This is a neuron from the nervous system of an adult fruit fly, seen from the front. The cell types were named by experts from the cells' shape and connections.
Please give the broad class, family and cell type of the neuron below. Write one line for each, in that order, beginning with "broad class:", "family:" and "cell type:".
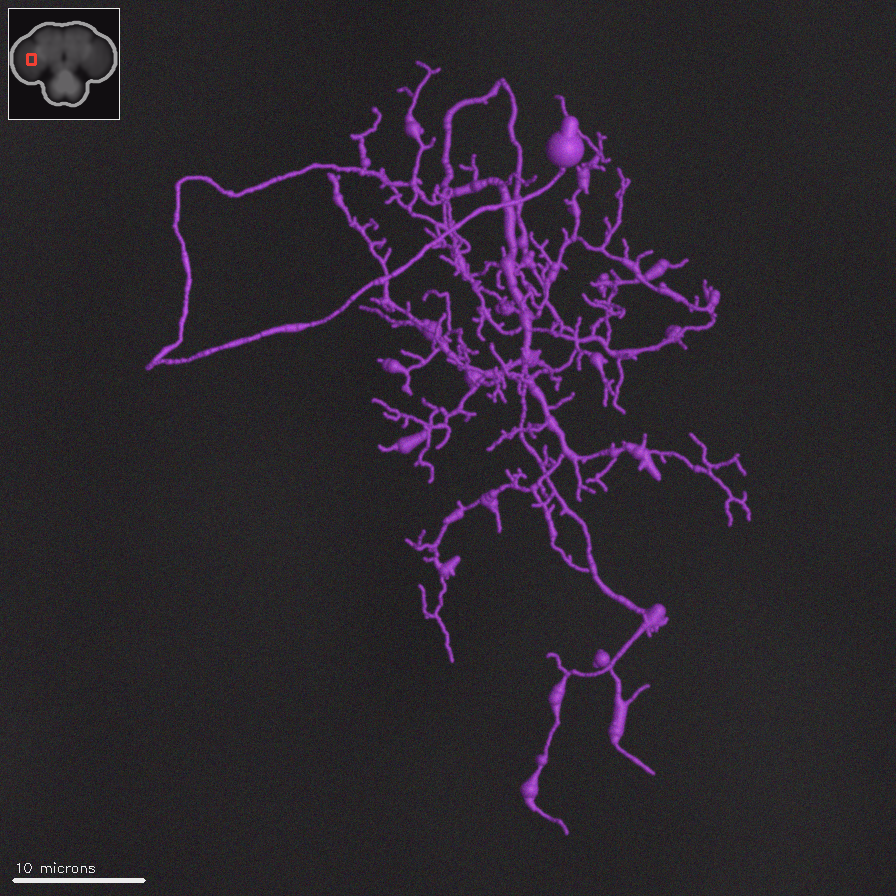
broad class: optic-lobe intrinsic neuron
family: Cm
cell type: Cm6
